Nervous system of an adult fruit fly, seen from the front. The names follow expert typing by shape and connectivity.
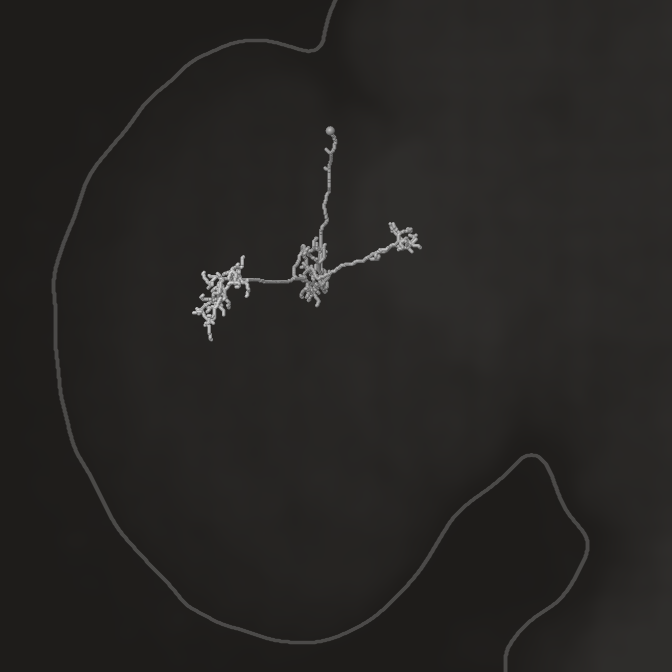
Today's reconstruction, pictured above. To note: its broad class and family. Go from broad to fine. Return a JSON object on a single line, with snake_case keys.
{"broad_class": "optic-lobe intrinsic neuron", "family": "Y"}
